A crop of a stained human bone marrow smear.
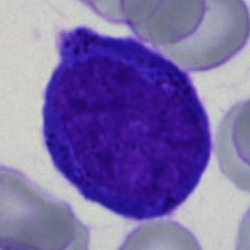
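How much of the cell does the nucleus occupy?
Almost all of it; very little cytoplasm is visible.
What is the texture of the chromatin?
Fine and evenly spread, not coarsely clumped.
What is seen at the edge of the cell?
A thin, deep blue rim of cytoplasm, and a small knob-like bulge projecting from the upper left.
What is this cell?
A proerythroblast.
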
